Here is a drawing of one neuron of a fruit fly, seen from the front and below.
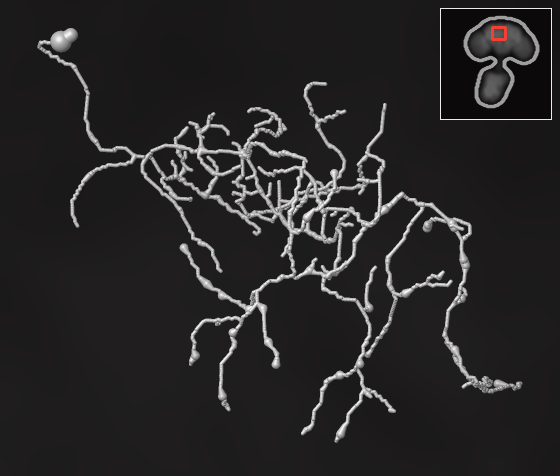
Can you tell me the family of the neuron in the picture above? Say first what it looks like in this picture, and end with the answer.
The cell body is at the upper left of the picture. Dozens of branch ends can be seen. This is a central-brain intrinsic neuron. The family is hemilineage ALl1_dorsal.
